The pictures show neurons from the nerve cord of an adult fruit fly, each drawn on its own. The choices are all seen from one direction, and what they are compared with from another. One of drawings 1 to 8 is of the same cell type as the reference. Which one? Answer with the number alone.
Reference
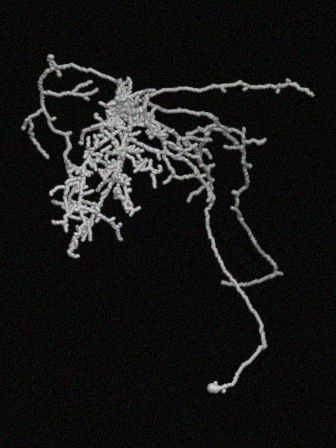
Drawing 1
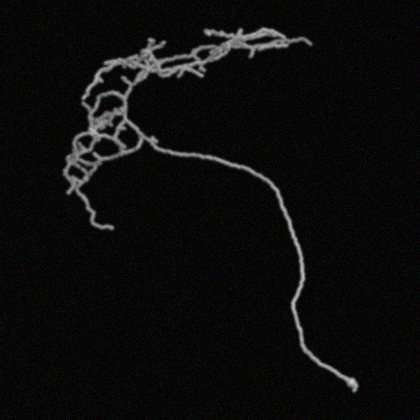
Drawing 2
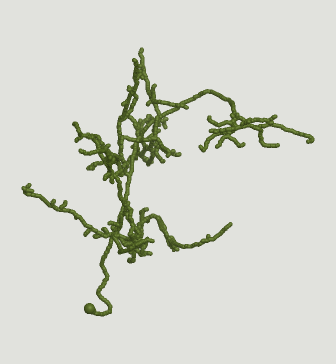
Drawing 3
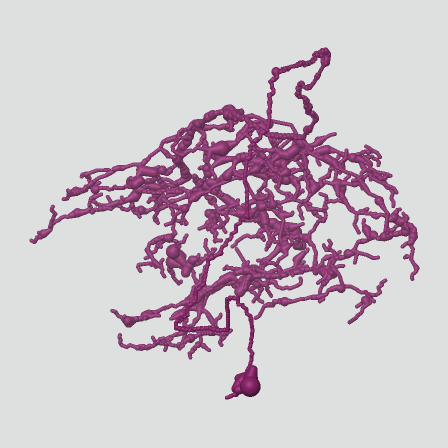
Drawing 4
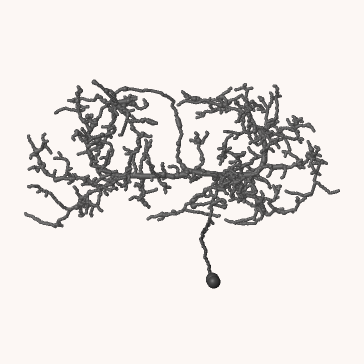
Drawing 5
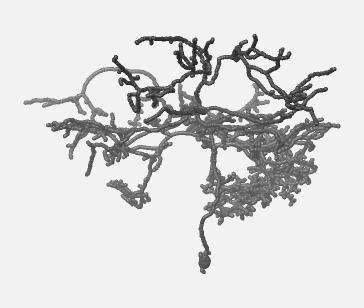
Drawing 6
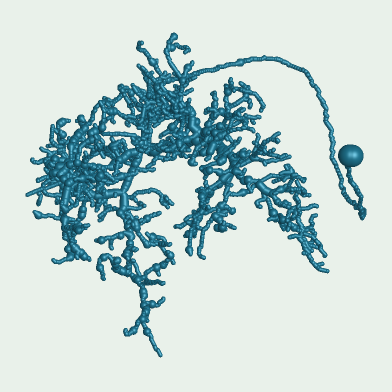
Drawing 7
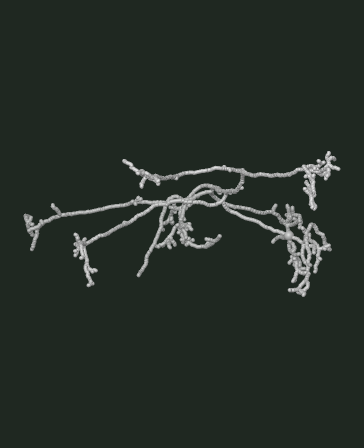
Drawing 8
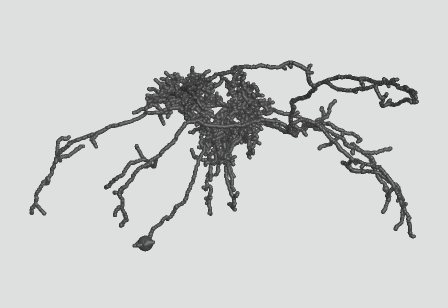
1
